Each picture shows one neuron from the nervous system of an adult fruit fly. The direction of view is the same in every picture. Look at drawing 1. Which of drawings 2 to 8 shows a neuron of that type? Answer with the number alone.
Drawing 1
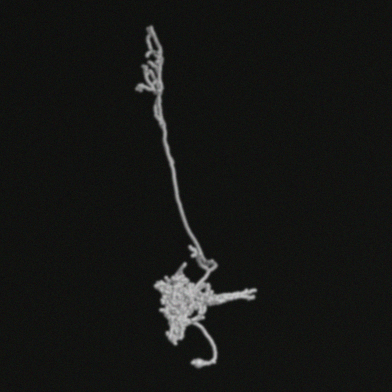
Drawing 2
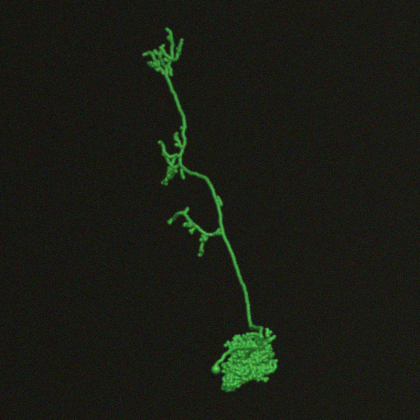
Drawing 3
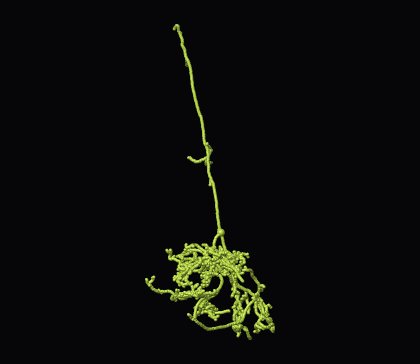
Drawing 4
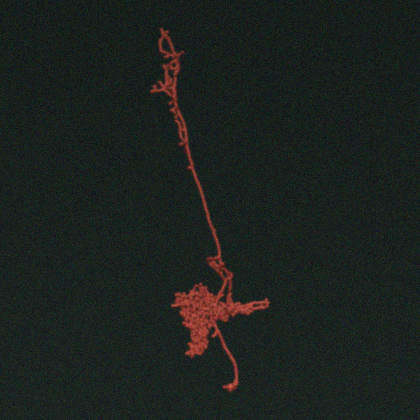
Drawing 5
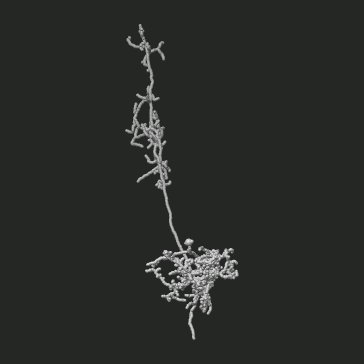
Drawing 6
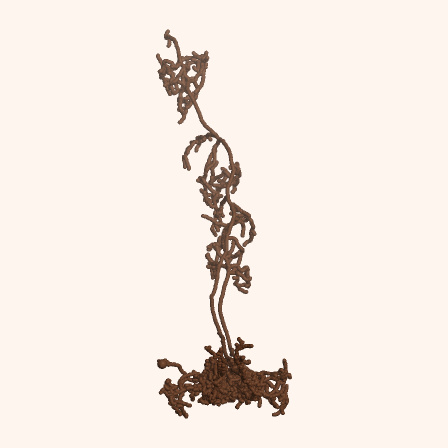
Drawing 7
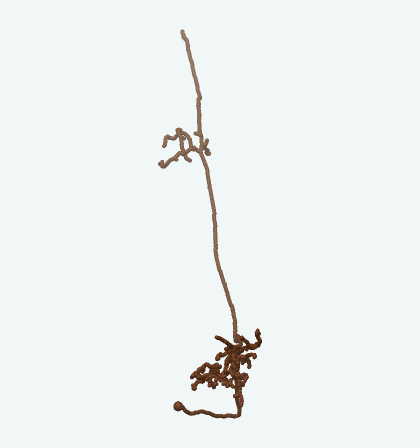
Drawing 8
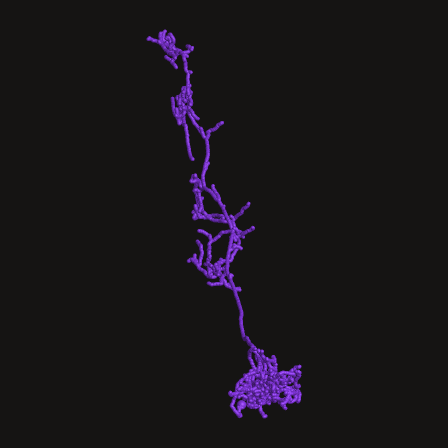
4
